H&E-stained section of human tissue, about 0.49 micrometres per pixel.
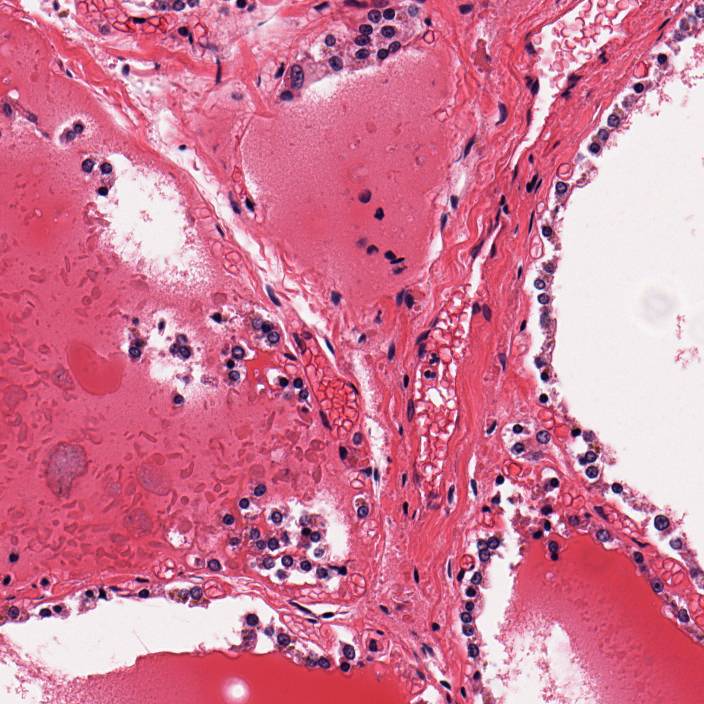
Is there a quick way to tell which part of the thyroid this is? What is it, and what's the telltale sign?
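Shown here is the thyroid follicle. Most spaces on the left and lower parts of the field contain homogeneous pink eosinophilic material.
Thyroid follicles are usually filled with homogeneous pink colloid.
These filled spaces set it apart from parathyroid gland, which is usually built of solid sheets and cords of cells. Rounded cells with round dark nuclei lie free in clusters within the spaces, mostly along their walls. The large space at the right edge is empty and white. A broad central septum of wavy pink collagen carries scattered spindle-shaped nuclei.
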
